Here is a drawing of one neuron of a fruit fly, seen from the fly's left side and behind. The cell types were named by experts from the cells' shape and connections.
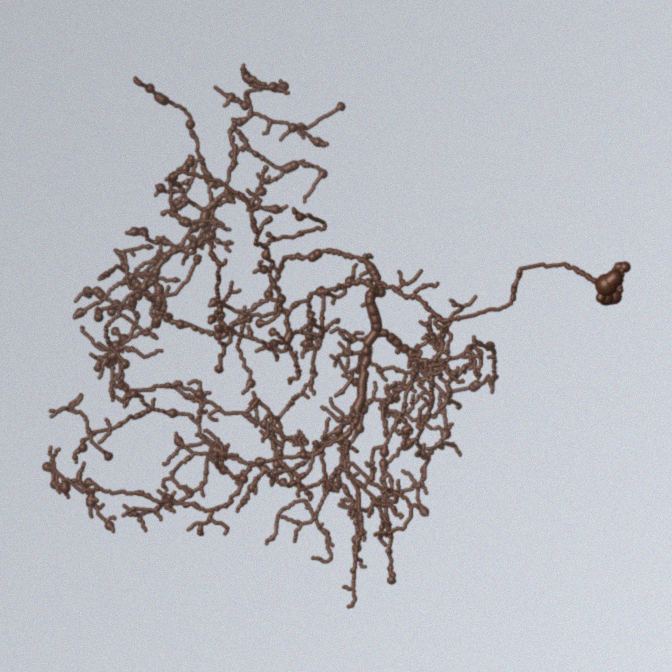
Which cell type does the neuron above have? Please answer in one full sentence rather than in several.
Belonging to the cell type AVLP490 is this neuron.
